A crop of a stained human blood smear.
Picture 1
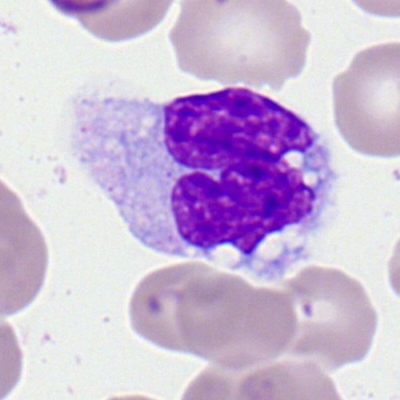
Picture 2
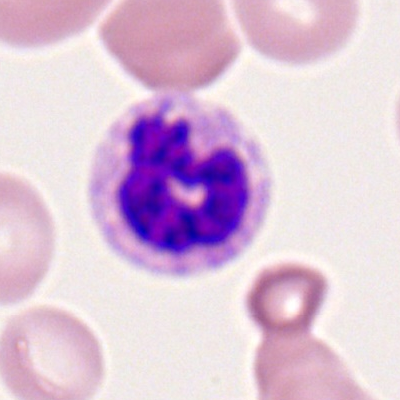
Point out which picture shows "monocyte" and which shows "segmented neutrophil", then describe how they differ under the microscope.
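The monocyte is in picture 1; the segmented neutrophil is in picture 2. Nucleus: a deep cleft splits the monocyte's into upper and lower parts, while the neutrophil's curves around a small pale gap near the centre and has a knobbly, lobed outer edge.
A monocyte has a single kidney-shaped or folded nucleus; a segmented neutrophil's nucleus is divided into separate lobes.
Cytoplasm: pale grey-blue in the monocyte, pale pinkish-lilac in the neutrophil.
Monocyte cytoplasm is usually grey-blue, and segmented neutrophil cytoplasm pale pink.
Granules: fine and pinkish in the monocyte, fine and faintly lilac in the neutrophil.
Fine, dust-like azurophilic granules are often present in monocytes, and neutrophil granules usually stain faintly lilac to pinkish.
Vacuoles: several small clear ones lie along the lower right edge of the monocyte's nucleus.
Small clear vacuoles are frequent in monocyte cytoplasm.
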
